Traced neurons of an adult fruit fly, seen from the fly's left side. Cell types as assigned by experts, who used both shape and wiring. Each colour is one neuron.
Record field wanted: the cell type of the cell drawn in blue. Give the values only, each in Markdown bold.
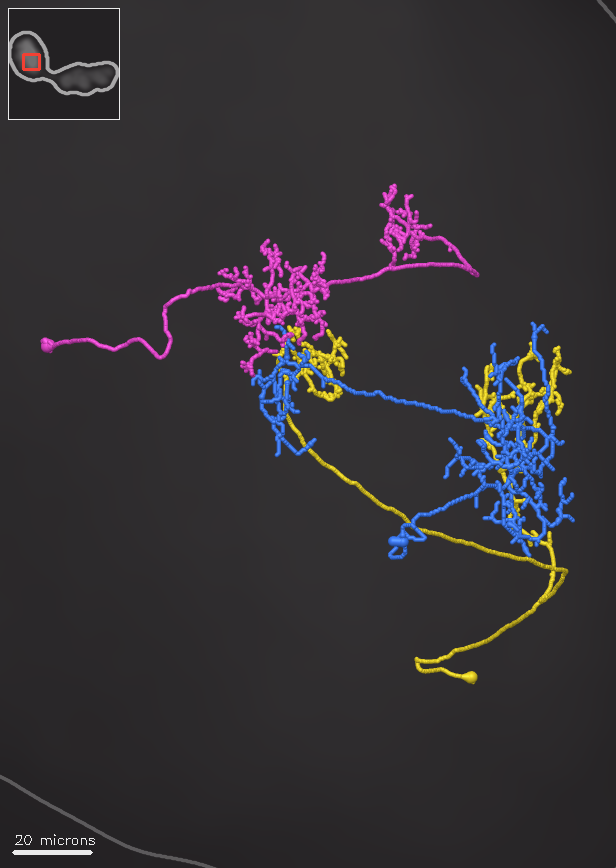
**Tm40**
